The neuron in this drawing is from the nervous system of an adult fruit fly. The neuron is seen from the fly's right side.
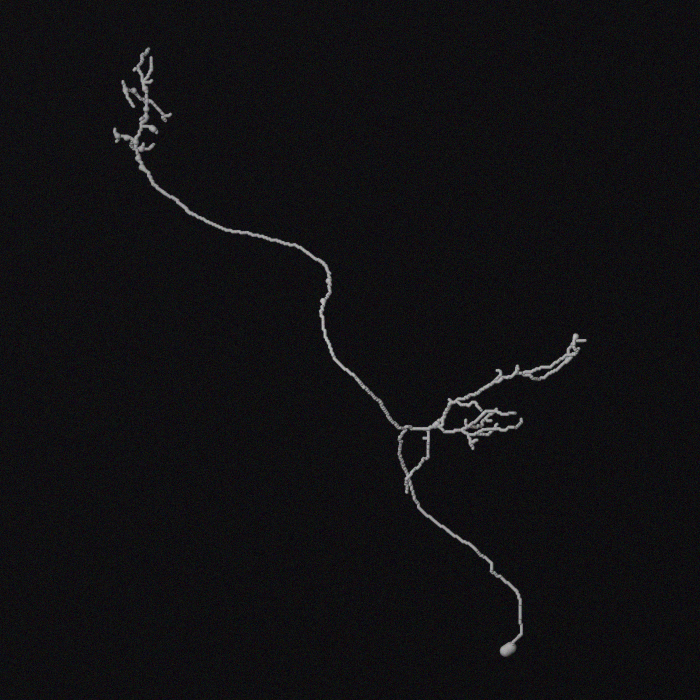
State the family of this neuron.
hemilineage ALv1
